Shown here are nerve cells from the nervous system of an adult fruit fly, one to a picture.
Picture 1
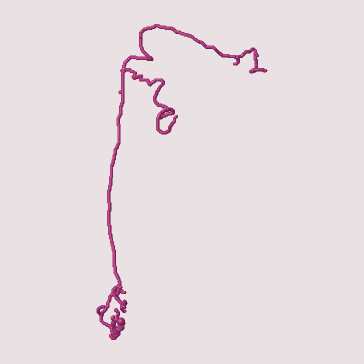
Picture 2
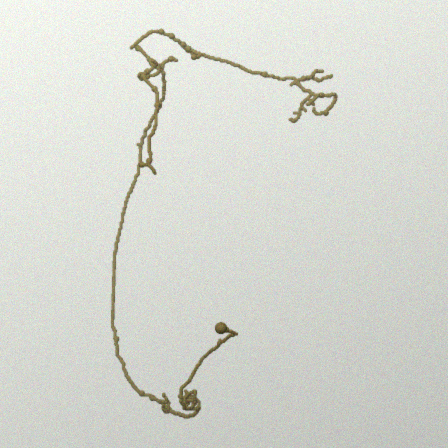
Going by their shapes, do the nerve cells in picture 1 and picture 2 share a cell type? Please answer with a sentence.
They are of different cell types.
